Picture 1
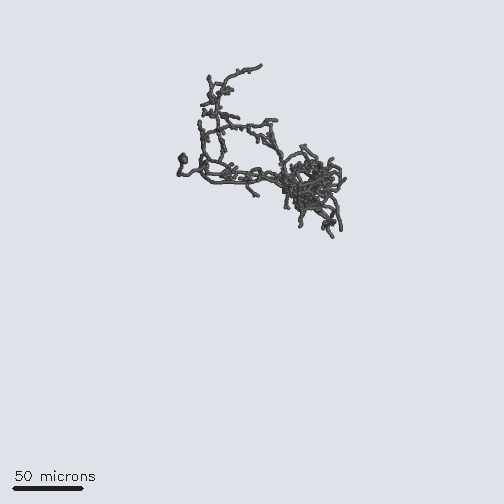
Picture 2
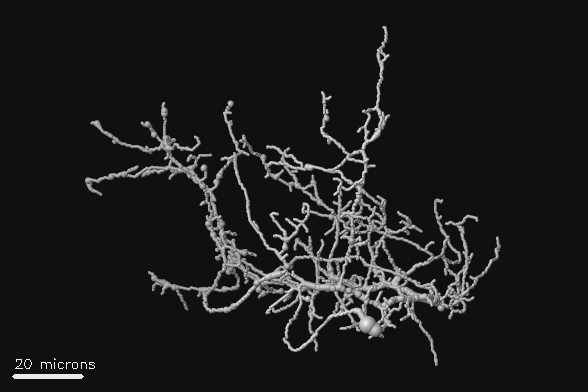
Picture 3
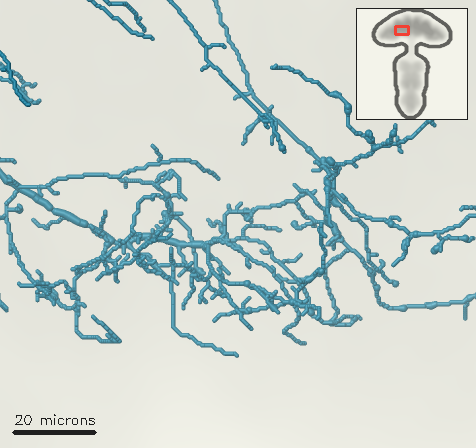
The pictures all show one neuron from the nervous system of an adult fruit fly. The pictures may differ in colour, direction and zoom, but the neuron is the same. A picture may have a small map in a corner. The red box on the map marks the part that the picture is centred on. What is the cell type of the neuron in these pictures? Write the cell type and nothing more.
PLP052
